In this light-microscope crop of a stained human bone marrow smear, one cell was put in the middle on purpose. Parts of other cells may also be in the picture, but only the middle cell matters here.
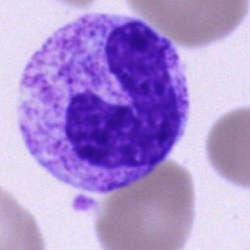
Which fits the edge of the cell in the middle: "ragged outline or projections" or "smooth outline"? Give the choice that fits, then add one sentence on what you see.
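Smooth outline. The cell has a round, smooth outline.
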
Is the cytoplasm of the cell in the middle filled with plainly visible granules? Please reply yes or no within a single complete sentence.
Yes, many granules can be seen in the cytoplasm of the cell.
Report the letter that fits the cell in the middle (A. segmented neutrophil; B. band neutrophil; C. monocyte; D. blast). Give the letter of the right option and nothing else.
B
